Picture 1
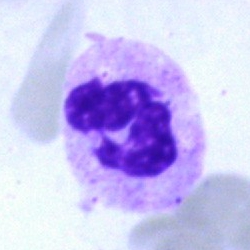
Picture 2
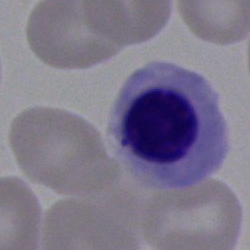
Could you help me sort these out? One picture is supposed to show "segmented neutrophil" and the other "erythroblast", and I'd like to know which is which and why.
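Let's take the names first: picture 1 shows a segmented neutrophil, and picture 2 shows an erythroblast. Now look at the outlines: the segmented neutrophil is oval and taller than it is wide, with a small pale projection sticking out from its top edge, while the erythroblast is roughly round with a slightly irregular edge. Next, the cytoplasm: in picture 1 fine purple dots are scattered through it, but in picture 2 it is pale lavender-blue with no granules.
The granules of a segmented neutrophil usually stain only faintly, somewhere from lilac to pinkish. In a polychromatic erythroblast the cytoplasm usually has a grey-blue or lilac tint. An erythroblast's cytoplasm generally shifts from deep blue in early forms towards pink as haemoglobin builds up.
In picture 2 you can also see the nucleus sitting off-centre toward the left side of the cell. Both cells have dense chromatin, dark purple in the first and very dark purple in the second, and neither shows a nucleolus.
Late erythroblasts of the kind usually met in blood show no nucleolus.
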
